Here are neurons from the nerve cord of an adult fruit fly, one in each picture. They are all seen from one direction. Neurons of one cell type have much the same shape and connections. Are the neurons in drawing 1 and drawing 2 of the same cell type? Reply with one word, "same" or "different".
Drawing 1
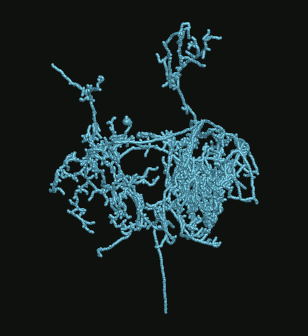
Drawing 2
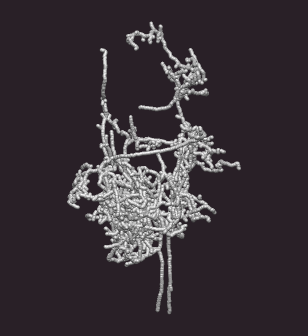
same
